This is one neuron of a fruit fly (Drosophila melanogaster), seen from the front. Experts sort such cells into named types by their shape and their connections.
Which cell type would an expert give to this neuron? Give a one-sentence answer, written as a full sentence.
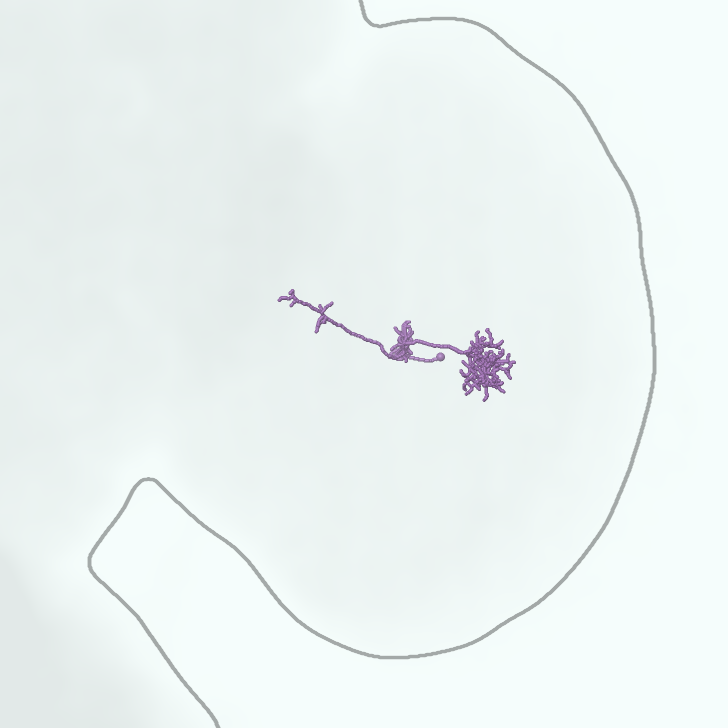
The neuron has Y3 as its cell type.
